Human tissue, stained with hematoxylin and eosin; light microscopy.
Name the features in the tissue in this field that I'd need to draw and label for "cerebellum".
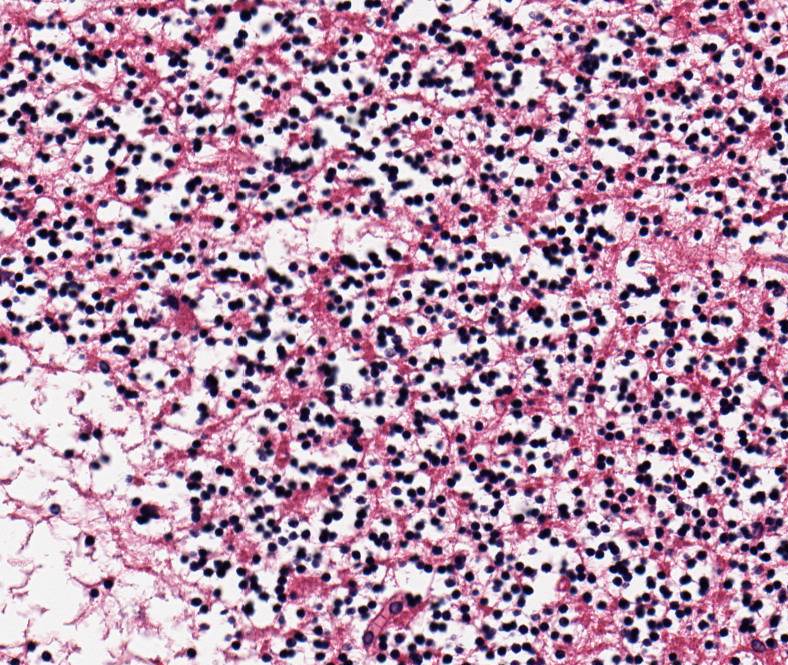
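Check one, nuclei: densely packed over most of the field at a fairly even density, small, round and uniformly dark blue-black, with little visible cytoplasm. Check two, spaces between them: irregular pink fibrillary patches containing no nuclei. Check three, lower left corner: a paler, loose pink meshwork with few nuclei.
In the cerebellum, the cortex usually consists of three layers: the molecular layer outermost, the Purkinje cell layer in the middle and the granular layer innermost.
Set against that, most of this field holds nuclei at one fairly even density rather than a sequence of three layers.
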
